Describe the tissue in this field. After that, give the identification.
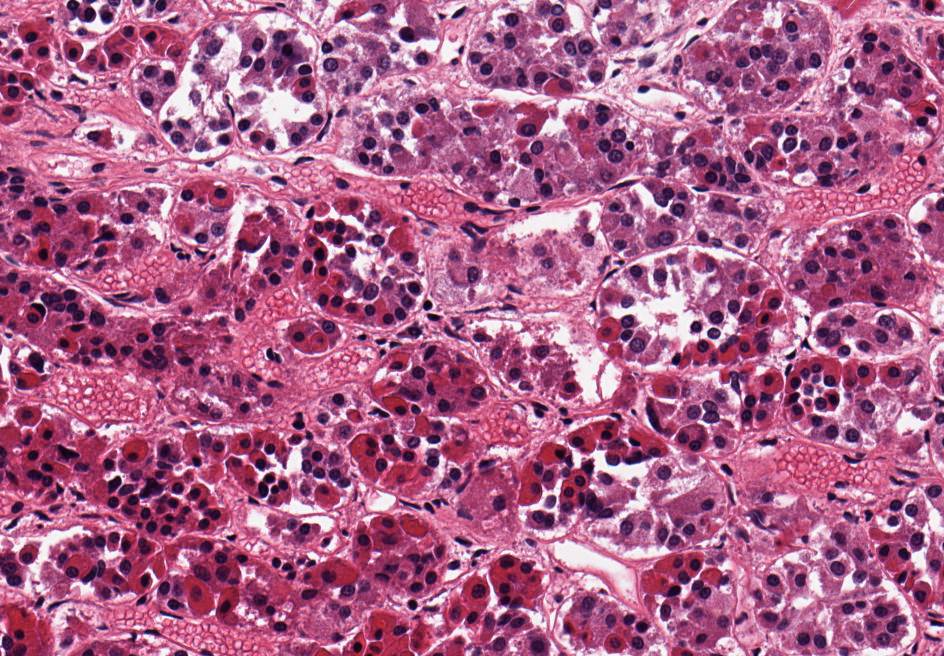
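Cells in rounded nests separated by thin septa throughout. Each nest: mixed cells with differently staining cytoplasm, not a single cell type. Cells with bright red cytoplasm most numerous lower left. Nuclei round, dark, fairly uniform in size. Tissue: pituitary.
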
